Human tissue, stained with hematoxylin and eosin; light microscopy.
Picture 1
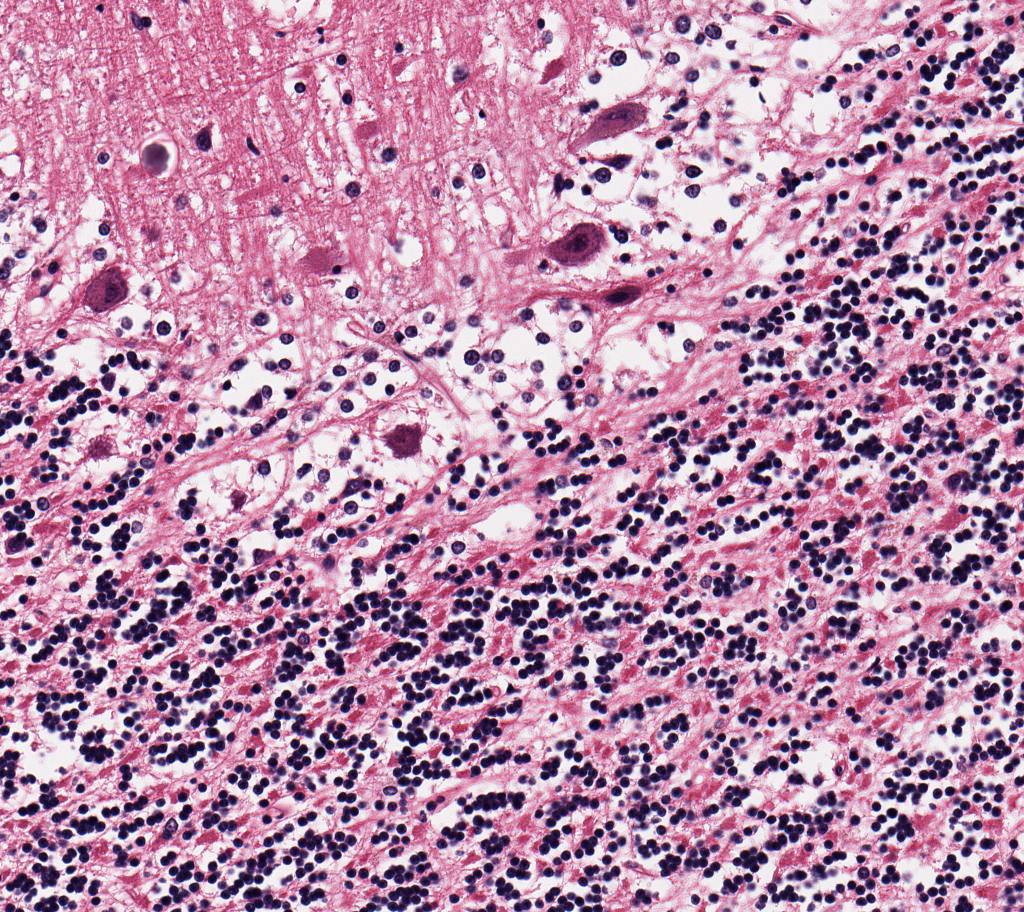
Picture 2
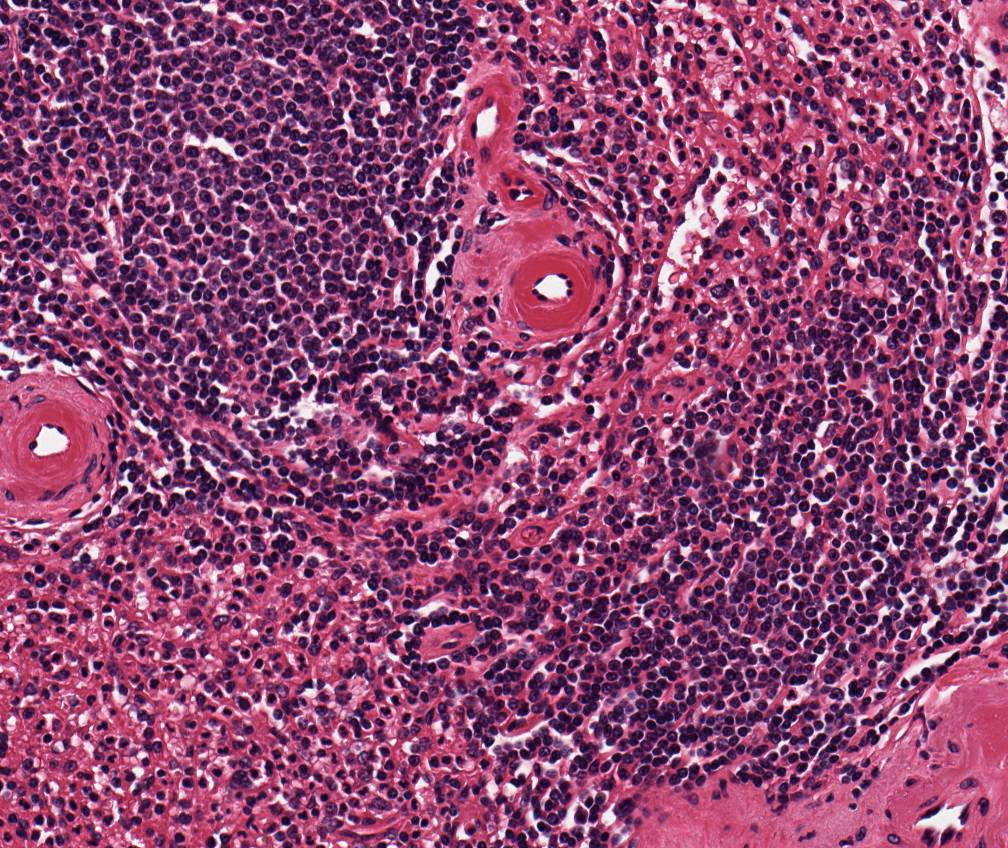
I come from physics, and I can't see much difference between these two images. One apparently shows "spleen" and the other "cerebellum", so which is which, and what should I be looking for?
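The first one's cerebellum, the second's spleen. Both have small round dark nuclei with very scant cytoplasm. In the cerebellum they pack a dense zone at the lower right, divided along a diagonal from a pale pink fibrillary zone at the upper left, with small pink cell-free patches dotted among them. Scattered large neurons sit in the upper half, near where the two zones meet. In the spleen, look for the round, thick-walled arterioles with small open lumens at the left edge and in the upper centre, their walls homogeneous bright pink in concentric rings. Its lower left is less crowded, with more pink background between the cells.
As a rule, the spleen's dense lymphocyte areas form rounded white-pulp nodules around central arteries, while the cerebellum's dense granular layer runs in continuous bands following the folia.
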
